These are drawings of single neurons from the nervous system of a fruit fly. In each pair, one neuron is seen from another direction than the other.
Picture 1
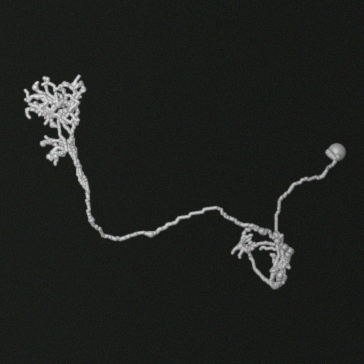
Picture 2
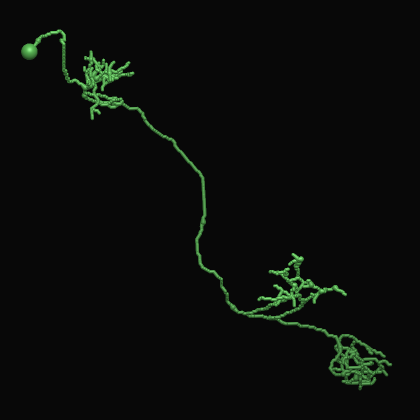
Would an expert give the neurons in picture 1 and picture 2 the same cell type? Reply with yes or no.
yes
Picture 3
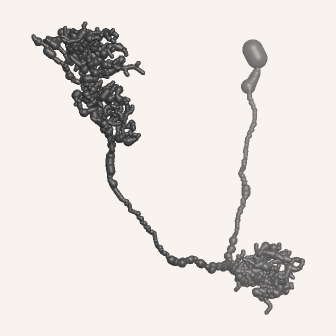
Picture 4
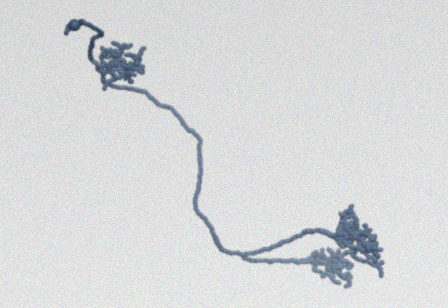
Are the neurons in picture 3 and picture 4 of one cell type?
yes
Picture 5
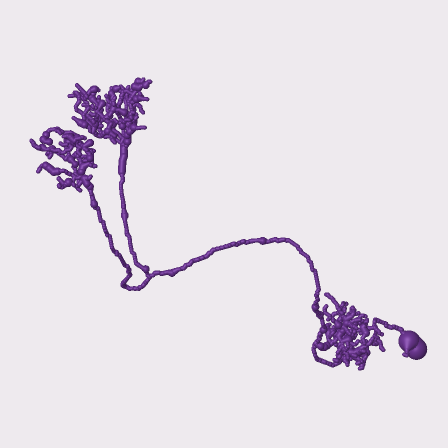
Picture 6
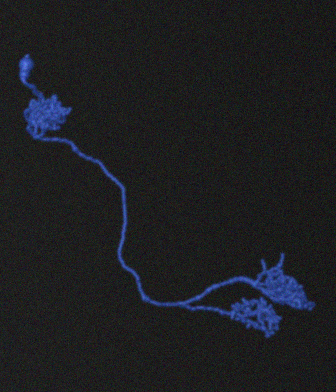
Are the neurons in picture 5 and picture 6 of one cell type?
yes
